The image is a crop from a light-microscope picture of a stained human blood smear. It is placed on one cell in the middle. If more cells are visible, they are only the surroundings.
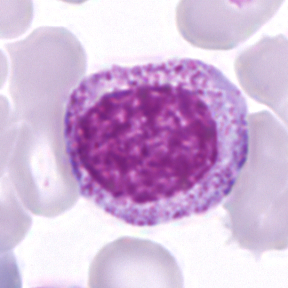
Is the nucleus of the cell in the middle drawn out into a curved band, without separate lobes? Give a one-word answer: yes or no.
No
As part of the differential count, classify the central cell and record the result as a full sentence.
Classified as a myelocyte is the cell in the middle of this crop.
